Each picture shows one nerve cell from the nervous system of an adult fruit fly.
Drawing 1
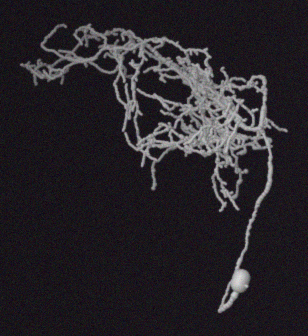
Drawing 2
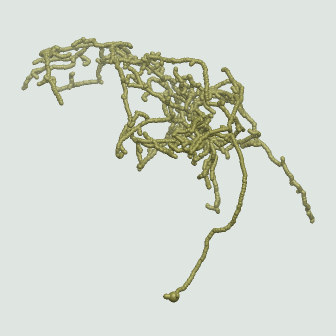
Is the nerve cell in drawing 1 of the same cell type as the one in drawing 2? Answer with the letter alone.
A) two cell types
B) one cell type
B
